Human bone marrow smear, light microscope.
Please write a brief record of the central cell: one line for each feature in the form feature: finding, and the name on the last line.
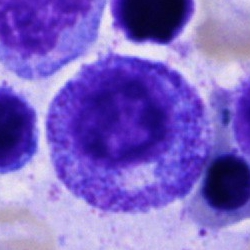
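Outline: round, smooth even margin
Cytoplasm rim: broad, on all sides of nucleus
Granules: purple, densely packed
Tint between granules: pale bluish
Cell: promyelocyte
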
